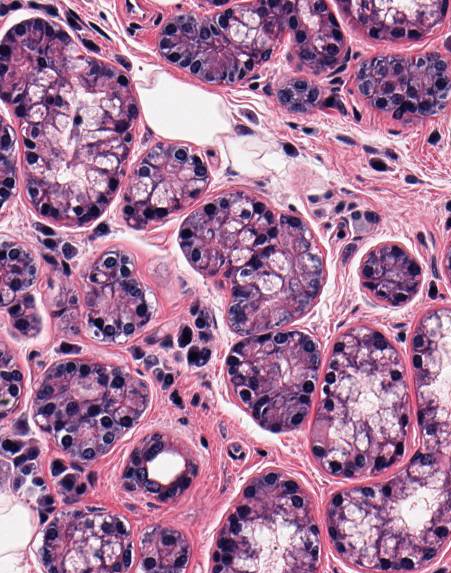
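Minor salivary gland, the field filled with closely packed, rounded glandular acini separated by thin bands of pink fibrous stroma. Many acini, especially on the right and upper left, consist of cells with pale, foamy, vacuolated cytoplasm. Other acini, mostly left and centre, have cells with purple granular cytoplasm mixed among the pale cells. The stroma is pink collagen with scattered spindle-shaped nuclei, widest in the upper right.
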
